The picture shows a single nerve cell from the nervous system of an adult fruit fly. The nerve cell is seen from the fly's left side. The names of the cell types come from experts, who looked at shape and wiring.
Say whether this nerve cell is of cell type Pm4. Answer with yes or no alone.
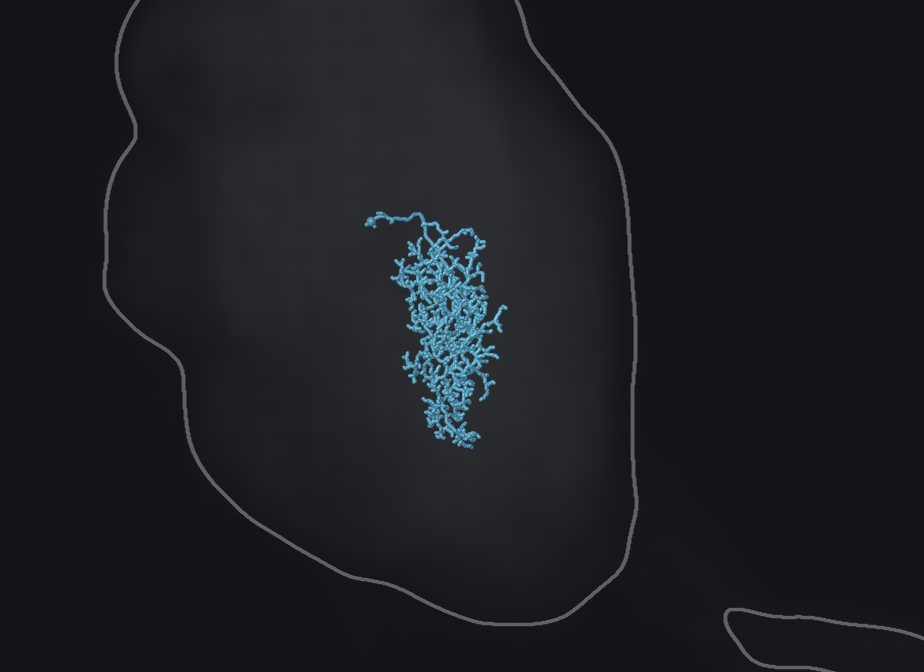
no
